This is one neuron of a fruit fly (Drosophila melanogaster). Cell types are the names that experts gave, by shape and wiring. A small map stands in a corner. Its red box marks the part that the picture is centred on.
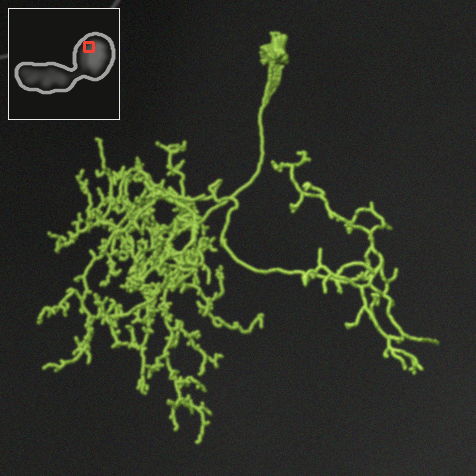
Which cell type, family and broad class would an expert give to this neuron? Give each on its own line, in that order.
Lawf1
Lawf
optic-lobe intrinsic neuron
